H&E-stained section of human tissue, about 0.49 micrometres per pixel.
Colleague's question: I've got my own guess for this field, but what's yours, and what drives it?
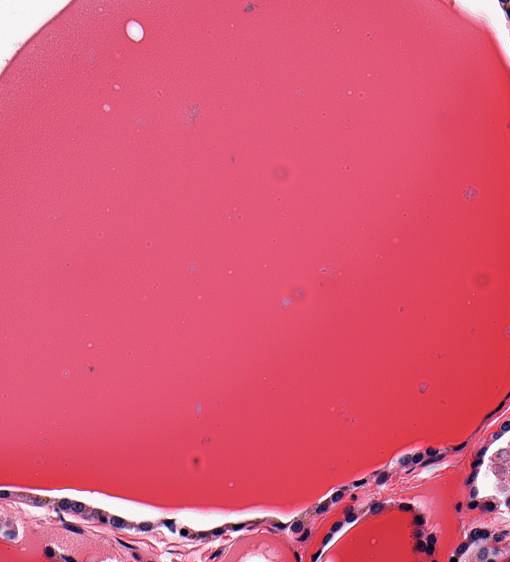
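One large rounded thyroid follicle fills most of the field, its lining along the bottom edge. Contents: smooth, homogeneous pink colloid. Lining: a single layer of flattened to low cuboidal follicular cells.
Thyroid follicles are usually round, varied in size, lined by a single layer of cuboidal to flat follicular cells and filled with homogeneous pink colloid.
Lower right corner: smaller follicles, also holding pink colloid.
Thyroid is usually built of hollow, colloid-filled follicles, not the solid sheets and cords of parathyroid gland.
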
